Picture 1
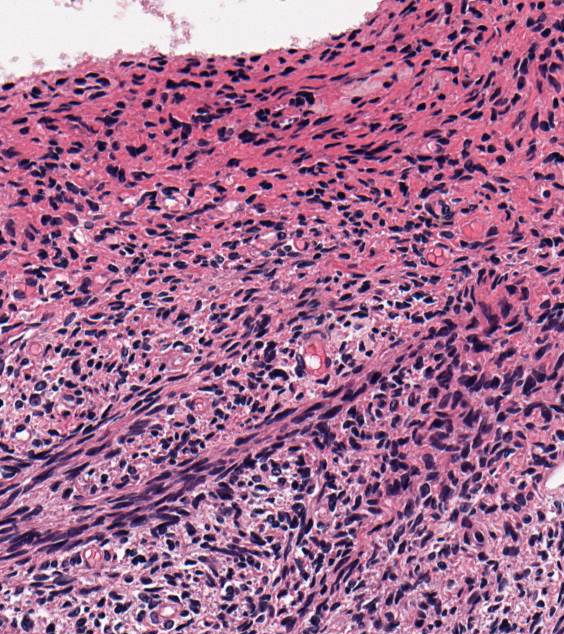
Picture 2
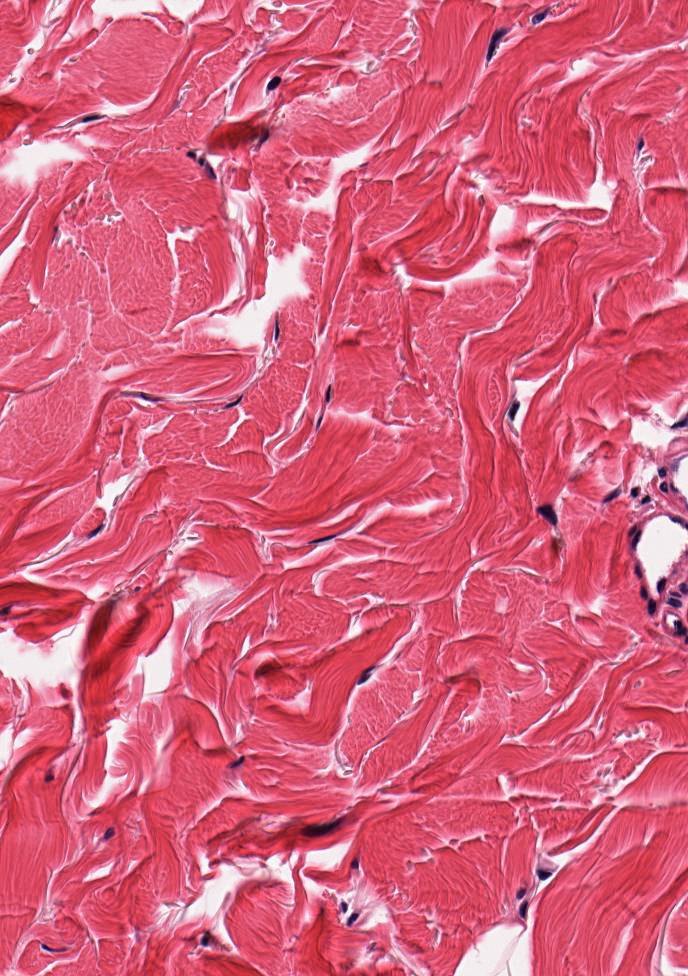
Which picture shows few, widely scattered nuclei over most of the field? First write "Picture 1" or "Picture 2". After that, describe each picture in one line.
Picture 2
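In picture 1: The field is a densely cellular sheet of spindle to oval cells with no epithelium or glands anywhere.
In picture 2: Cells are sparse, with only a few small, dark, flattened nuclei lying between the bundles.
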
